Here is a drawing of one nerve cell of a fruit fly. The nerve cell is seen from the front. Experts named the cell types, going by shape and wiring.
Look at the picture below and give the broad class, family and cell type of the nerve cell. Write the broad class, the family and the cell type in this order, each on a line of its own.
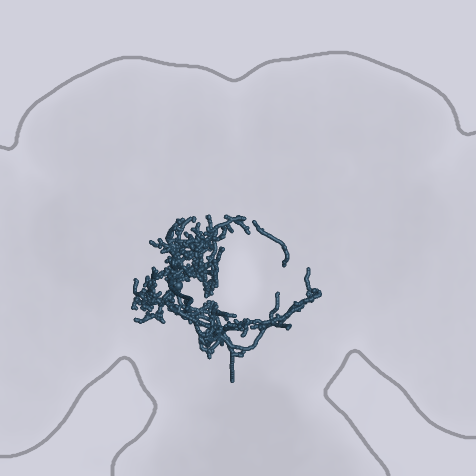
descending neuron
DNbe
DNbe005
